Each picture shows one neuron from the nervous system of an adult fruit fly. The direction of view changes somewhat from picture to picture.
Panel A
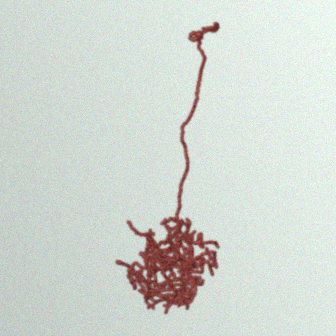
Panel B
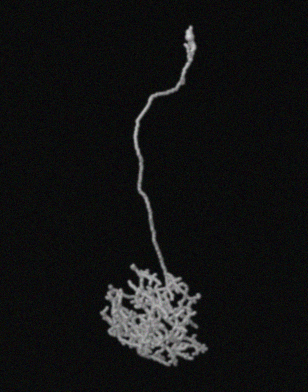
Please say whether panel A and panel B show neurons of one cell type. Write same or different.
same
